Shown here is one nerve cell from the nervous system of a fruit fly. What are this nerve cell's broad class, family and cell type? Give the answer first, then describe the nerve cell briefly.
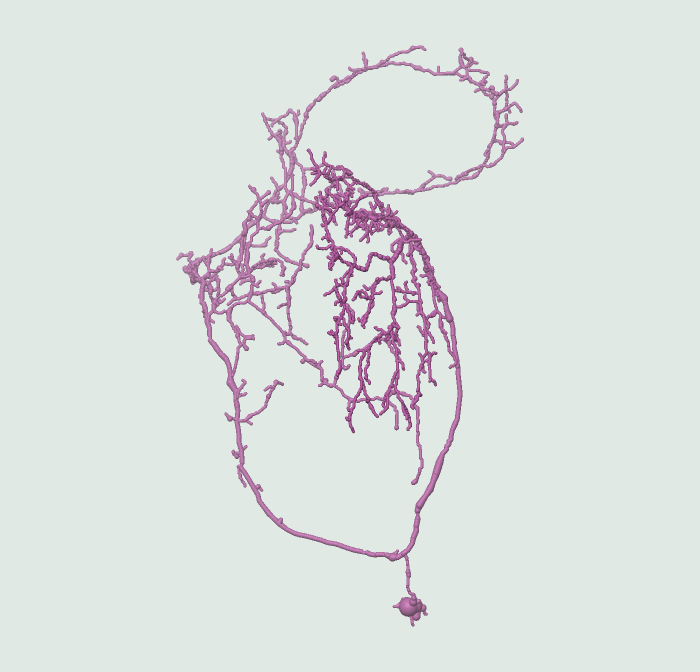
This is a visual projection neuron. The family is MeVP. Its cell type is MeVP38. Its cell body lies at the bottom of the picture. The picture shows more than a hundred branch ends.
